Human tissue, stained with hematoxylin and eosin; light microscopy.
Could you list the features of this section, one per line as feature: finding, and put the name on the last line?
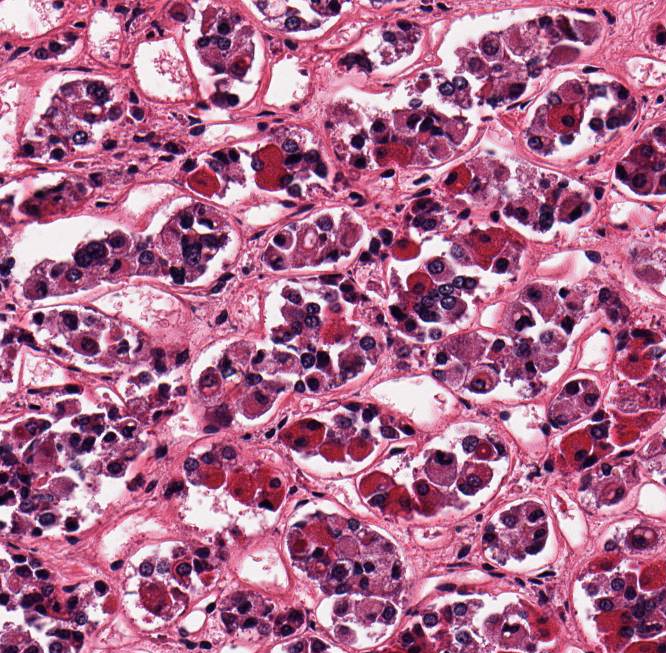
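Arrangement: rounded nests filling the whole field
Septa: thin and pink, enclosing each nest, holding flattened, elongated nuclei
Cytoplasm: deep red in cells scattered singly and in small groups through nests across the field
Nuclei: mostly round and darkly stained within the nests
Tissue: pituitary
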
